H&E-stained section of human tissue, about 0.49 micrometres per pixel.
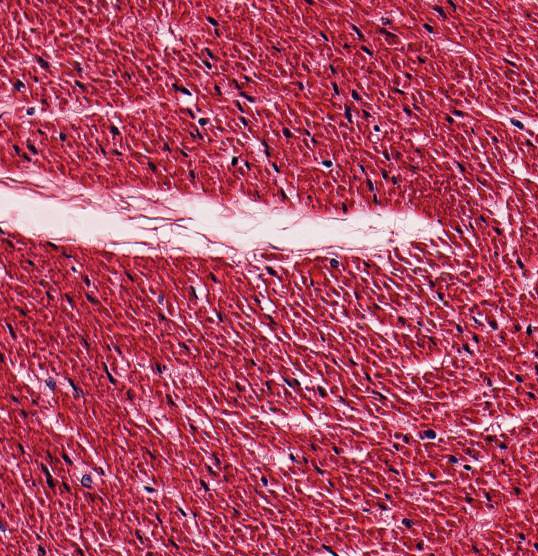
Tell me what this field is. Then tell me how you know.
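The field mainly shows smooth muscle. Densely packed, deeply eosinophilic fibres occupy almost the whole field, and small dark nuclei lie singly and fairly evenly among them, many elongated and parallel to the fibres.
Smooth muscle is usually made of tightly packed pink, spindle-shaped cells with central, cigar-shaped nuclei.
This dense, evenly nucleated staining sets it apart from loose connective tissue.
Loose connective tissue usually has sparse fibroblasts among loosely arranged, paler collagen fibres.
A cleft in the field holds only a few thin wisps of pale pink strands.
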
